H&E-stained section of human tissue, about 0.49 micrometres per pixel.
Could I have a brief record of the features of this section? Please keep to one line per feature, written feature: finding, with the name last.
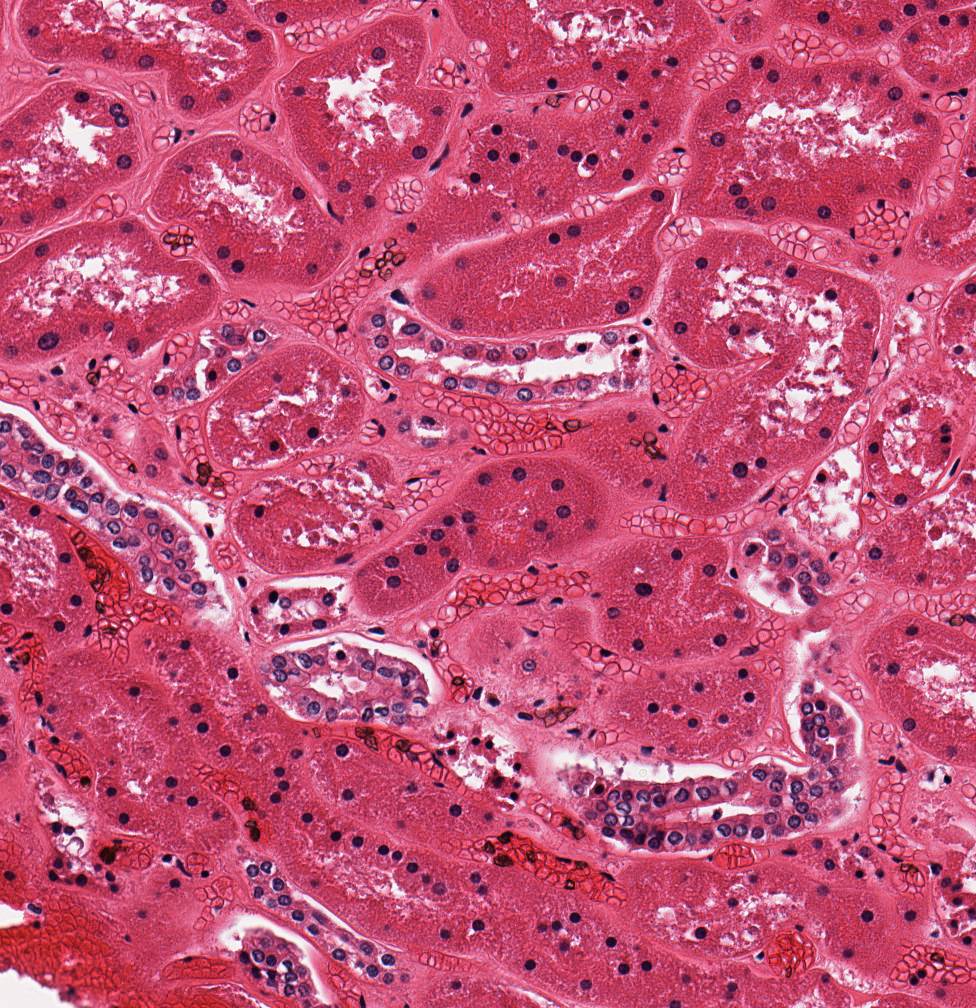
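Packing: tubules crowded close, cut in various planes
Stroma: very little of it between them
Lining: mostly cells with abundant granular, deep pink cytoplasm
Lumens: irregular in the pink tubules, holding fluffy pale-pink material mixed with white spaces
Nuclei: round, dark and widely spaced in the pink tubules
Name: renal cortex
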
